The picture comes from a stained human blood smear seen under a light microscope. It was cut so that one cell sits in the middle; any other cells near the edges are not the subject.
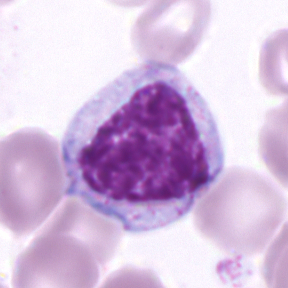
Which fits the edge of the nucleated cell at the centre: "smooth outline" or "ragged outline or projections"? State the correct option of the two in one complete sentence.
A smooth edge runs around this cell.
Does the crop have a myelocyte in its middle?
yes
